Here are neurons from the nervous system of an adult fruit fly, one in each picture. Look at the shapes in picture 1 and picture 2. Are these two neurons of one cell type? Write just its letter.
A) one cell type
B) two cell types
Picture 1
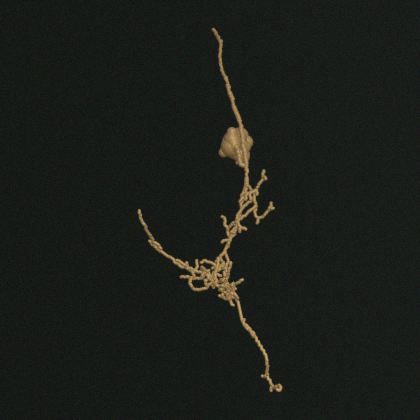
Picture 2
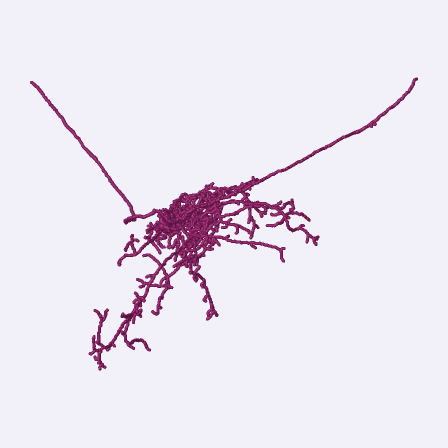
B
